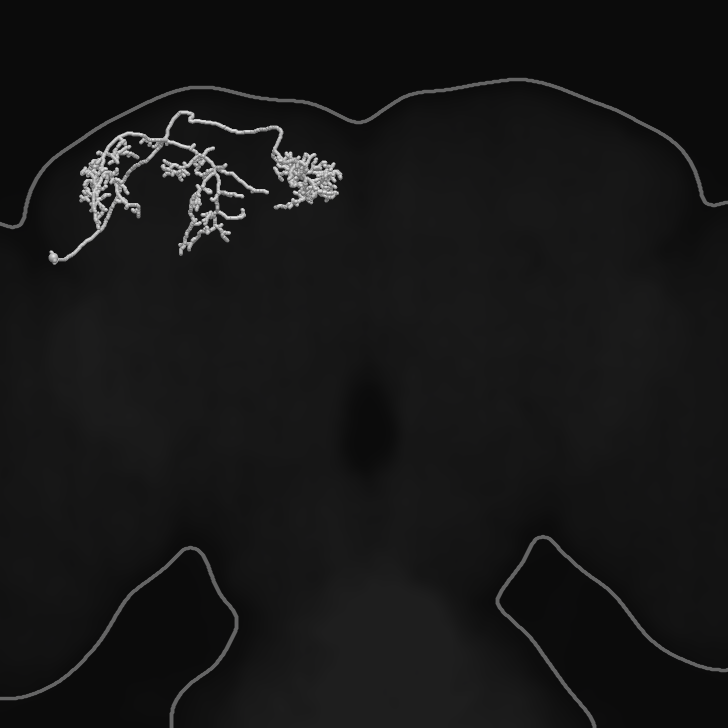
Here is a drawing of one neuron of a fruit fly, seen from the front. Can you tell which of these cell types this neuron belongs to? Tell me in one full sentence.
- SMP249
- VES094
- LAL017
The cell type that fits this neuron is SMP249.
